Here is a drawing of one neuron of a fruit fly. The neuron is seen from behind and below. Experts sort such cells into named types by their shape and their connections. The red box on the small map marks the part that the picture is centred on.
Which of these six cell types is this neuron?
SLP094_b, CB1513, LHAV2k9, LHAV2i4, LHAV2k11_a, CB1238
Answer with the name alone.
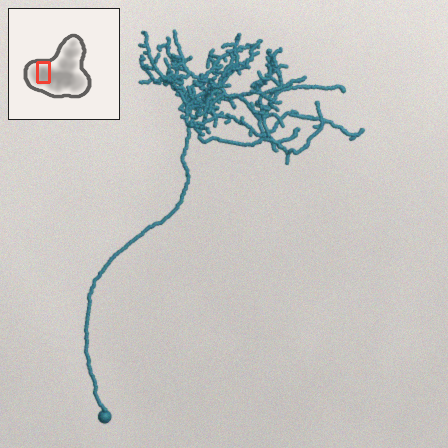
CB1238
